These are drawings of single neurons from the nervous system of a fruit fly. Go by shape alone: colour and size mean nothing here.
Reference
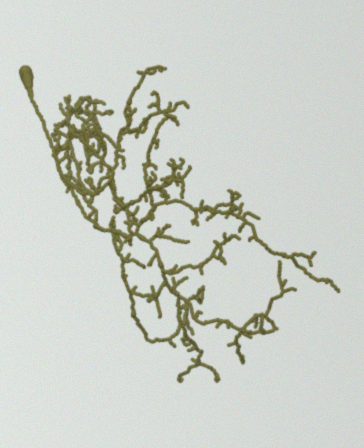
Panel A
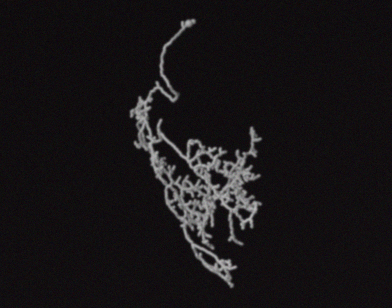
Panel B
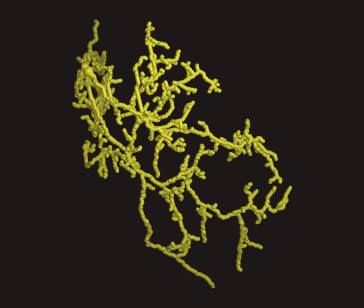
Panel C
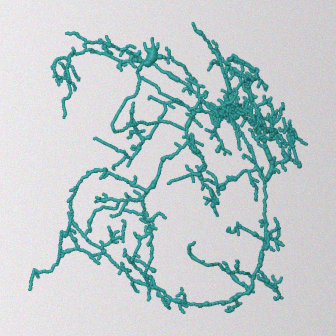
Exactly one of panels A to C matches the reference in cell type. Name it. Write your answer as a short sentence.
Panel B shows a neuron of the same cell type.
